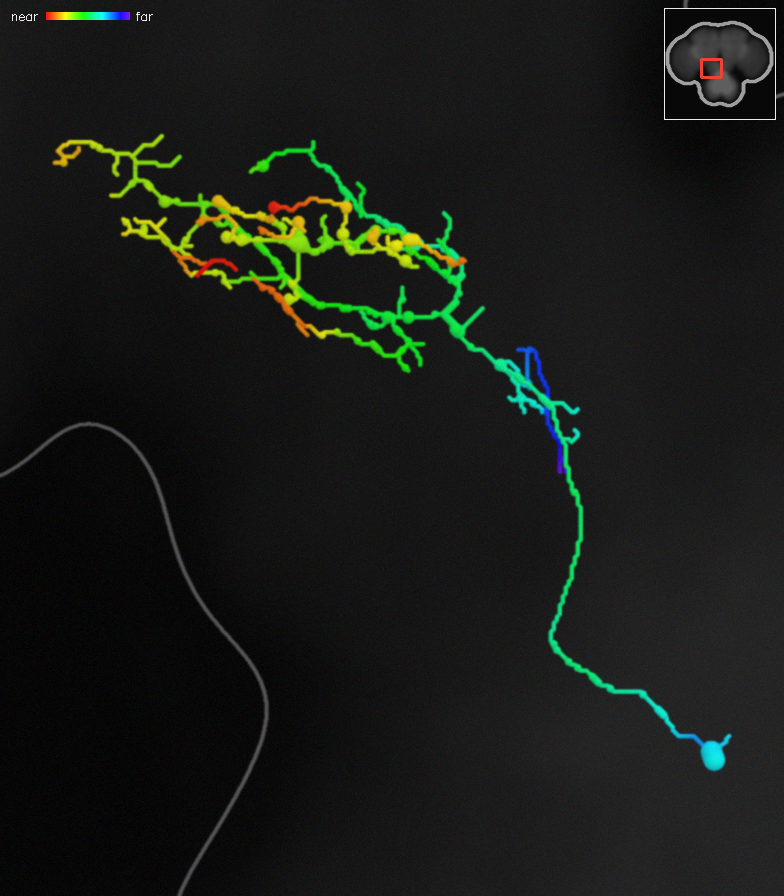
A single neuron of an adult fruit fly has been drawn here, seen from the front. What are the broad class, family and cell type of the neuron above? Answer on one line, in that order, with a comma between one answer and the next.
central-brain intrinsic neuron, hemilineage LB3, CB1233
